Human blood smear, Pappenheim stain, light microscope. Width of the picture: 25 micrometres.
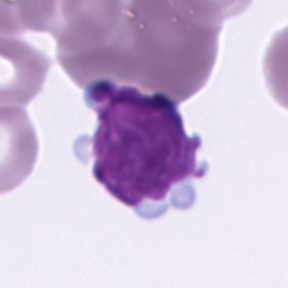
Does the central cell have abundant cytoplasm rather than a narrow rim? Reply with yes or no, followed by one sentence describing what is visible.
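No. The dark purple nuclear mass fills almost the whole cell.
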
